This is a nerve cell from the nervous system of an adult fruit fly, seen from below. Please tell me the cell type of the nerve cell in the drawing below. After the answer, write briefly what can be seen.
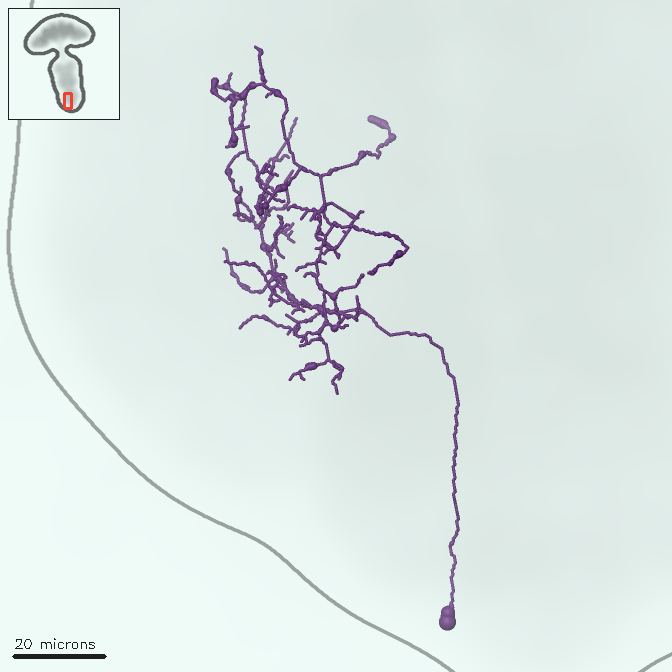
It is of cell type IN01B060. This is a nerve-cord intrinsic neuron. It lies in the nerve cord. By the scale bar it is about 130 microns tall in this view. Dozens of branch ends can be seen.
